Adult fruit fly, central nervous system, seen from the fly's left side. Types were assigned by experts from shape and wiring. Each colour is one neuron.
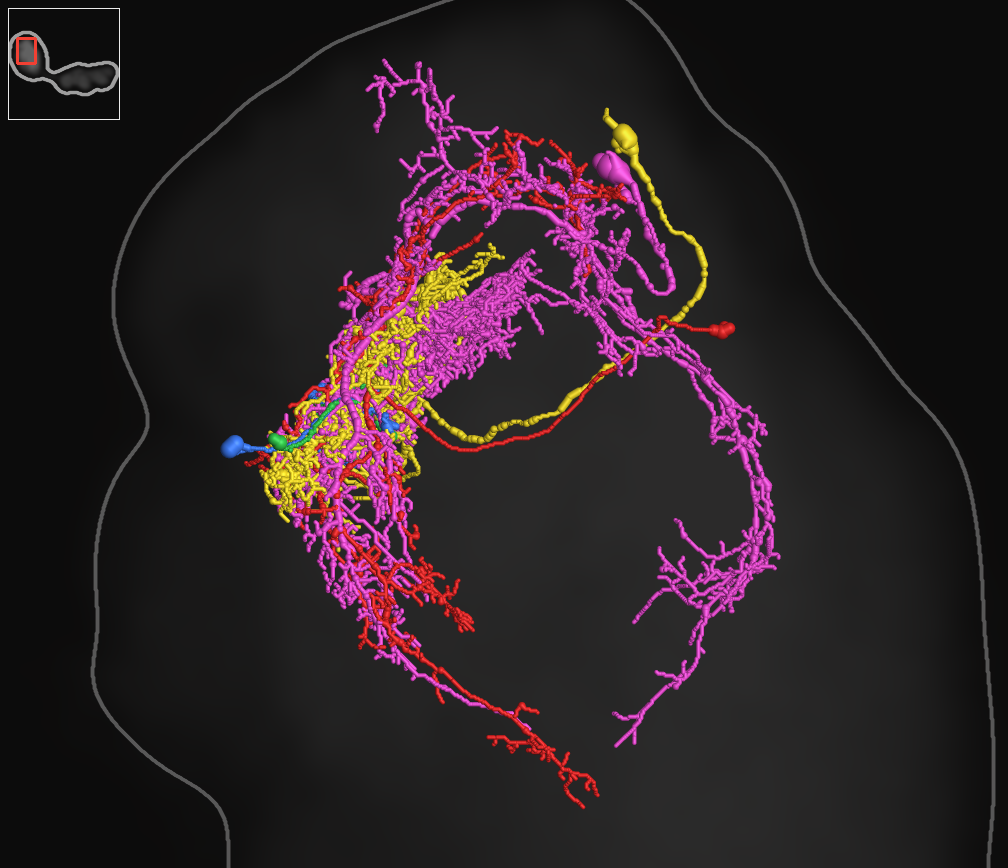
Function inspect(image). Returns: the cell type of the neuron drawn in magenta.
ExR3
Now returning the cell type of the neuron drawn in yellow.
ExR1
